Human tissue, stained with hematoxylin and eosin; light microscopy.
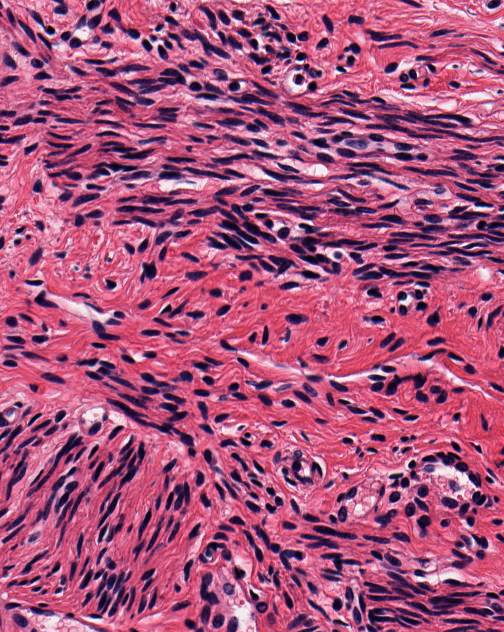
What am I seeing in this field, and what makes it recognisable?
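This is smooth muscle. Start with the overall pattern: spindle cells fill the whole field, gathered into fascicles that run in different directions.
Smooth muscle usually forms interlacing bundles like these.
Between the spindle cells, throughout the field, lies abundant pink fibrillary material. Now scan for epithelium or glands: there are none anywhere.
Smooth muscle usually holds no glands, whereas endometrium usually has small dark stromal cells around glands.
No fat cells are seen either.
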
